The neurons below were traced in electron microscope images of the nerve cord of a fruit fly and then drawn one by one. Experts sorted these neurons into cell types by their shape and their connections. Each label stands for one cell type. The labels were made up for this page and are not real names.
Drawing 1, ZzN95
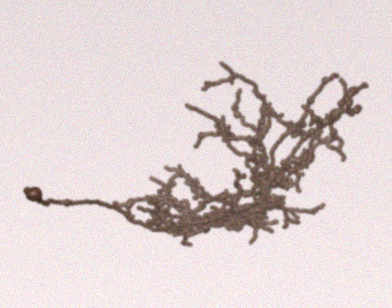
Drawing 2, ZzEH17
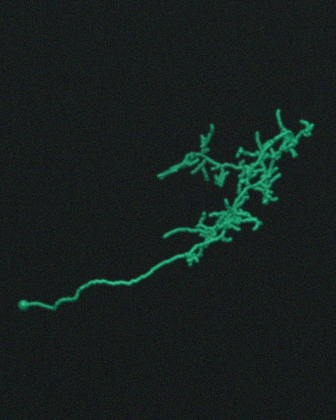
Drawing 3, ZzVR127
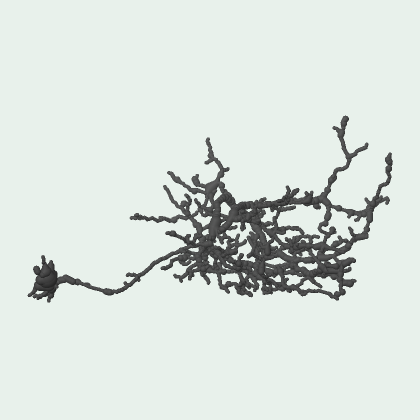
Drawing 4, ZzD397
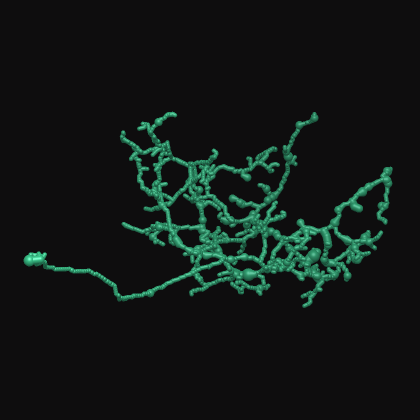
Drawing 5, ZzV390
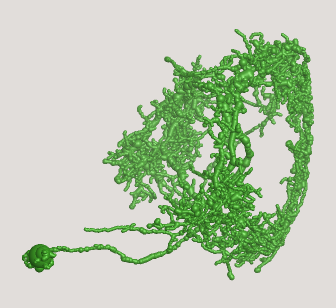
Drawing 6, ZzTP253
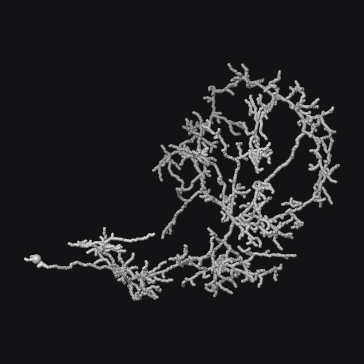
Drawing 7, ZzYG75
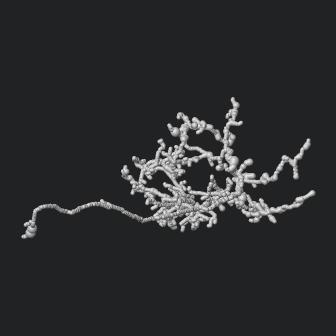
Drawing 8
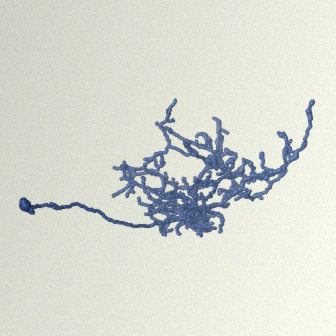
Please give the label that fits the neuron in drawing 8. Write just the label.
ZzYG75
